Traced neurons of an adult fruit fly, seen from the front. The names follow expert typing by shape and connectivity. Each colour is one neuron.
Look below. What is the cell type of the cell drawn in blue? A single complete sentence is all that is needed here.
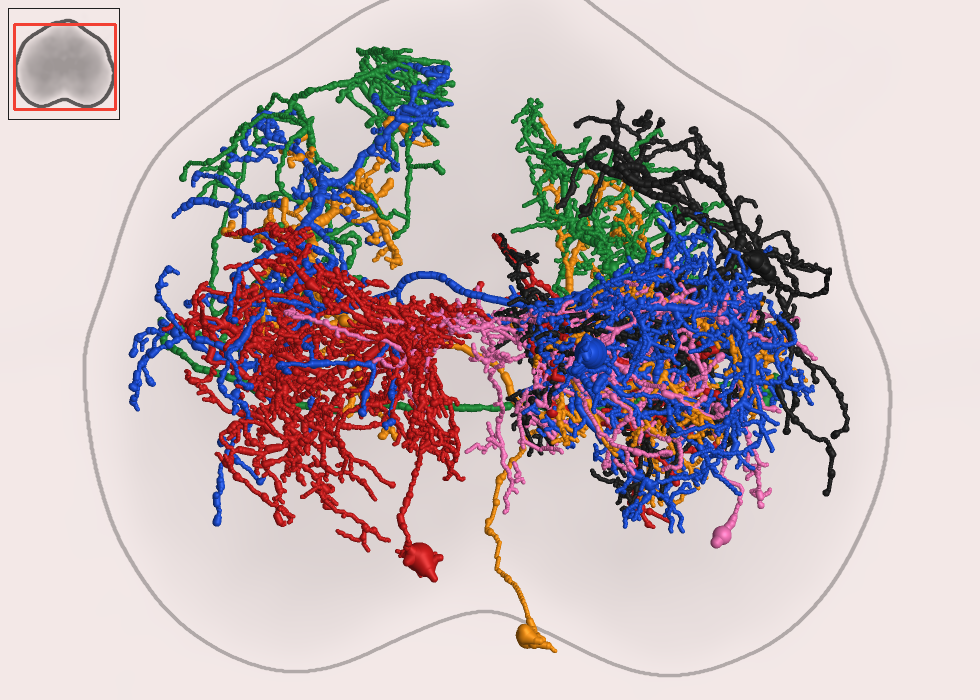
The cell type held by this neuron is IN08B001.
